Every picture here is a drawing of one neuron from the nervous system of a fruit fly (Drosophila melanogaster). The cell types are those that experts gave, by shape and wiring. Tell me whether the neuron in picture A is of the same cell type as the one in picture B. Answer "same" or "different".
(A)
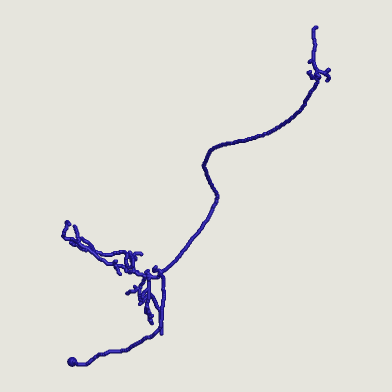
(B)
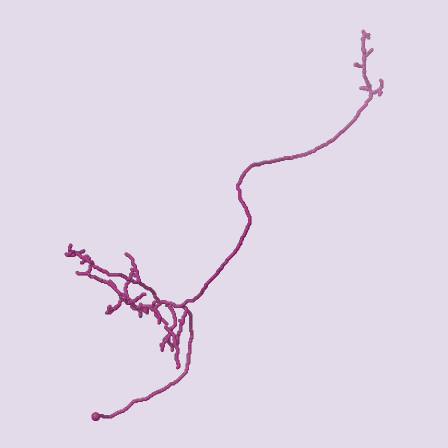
same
